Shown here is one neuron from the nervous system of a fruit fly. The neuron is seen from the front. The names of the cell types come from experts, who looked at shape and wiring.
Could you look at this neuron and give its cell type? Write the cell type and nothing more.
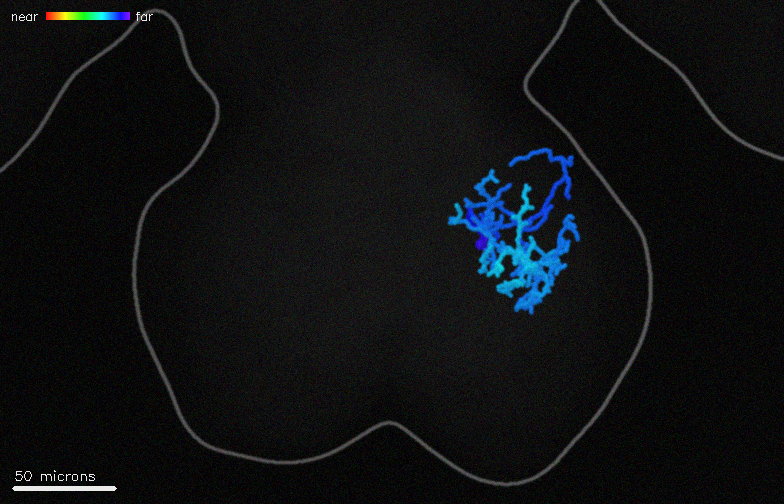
IN20A.22A047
